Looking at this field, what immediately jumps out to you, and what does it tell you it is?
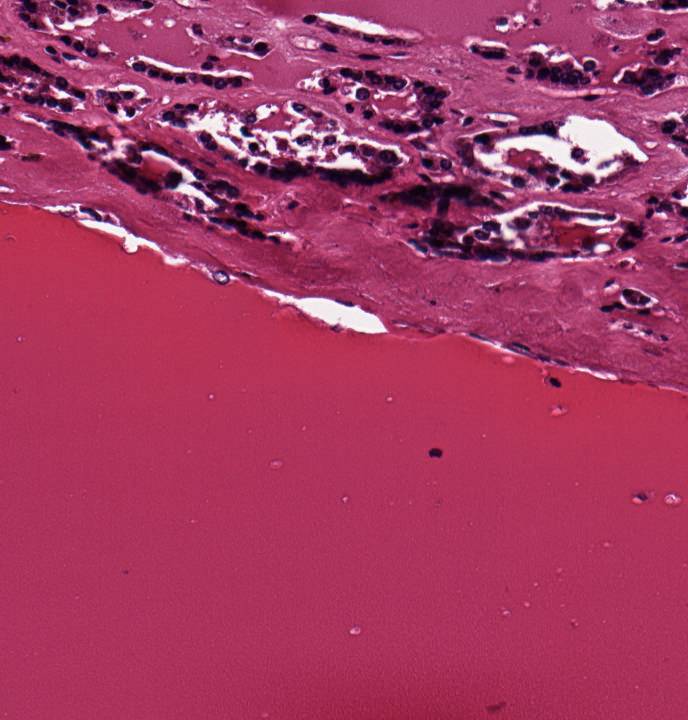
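Answer: thyroid follicle. The deciding feature is the homogeneous, structureless pink material filling the lower half or more, almost free of cells apart from a few scattered dark dots.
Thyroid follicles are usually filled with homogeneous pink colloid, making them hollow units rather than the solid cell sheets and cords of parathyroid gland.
The border between tissue and this material runs obliquely, descending from left to right, and near its middle a small white gap separates the tissue edge from the material.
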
